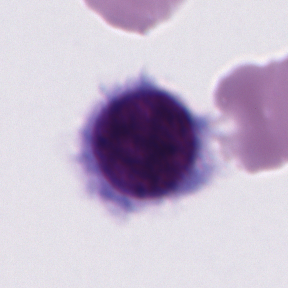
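Hairy cell, in the middle of a stained peripheral blood smear. The cell is roughly round in outline, with pale blue cytoplasm. Fine hair-like projections stick out from most of its margin. No distinct granules are visible in the cytoplasm.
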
